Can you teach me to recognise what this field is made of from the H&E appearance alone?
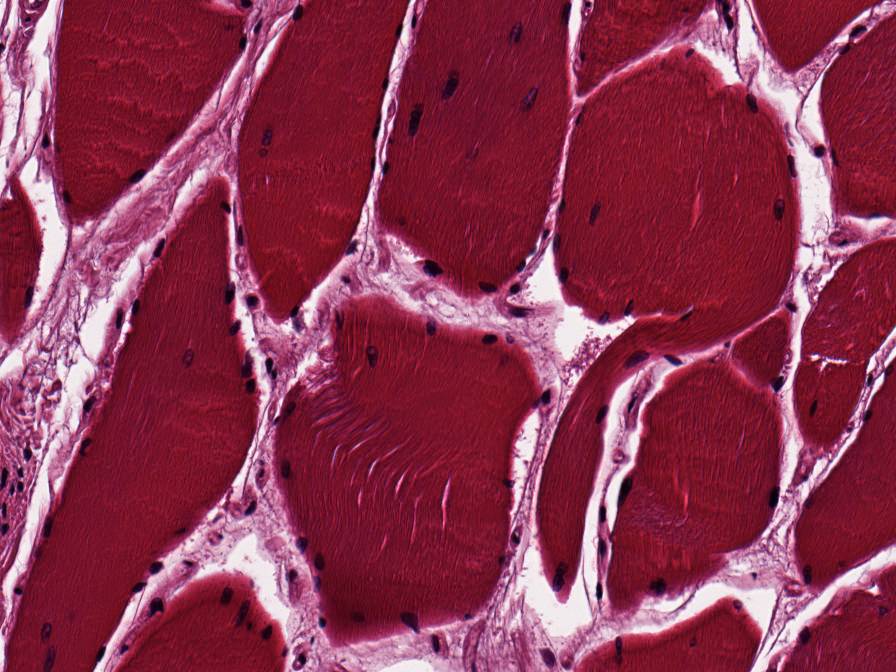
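Shown here is skeletal muscle, its fibre nuclei dark, flattened and lying at the fibre edges.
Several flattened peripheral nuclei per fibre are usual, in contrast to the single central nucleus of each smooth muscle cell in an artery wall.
Fibre profiles vary from rounded to polygonal to elongated oval. The cytoplasm is deeply and evenly stained red with eosin. Thin strands of pale pink connective tissue with scattered small nuclei run between the fibres.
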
